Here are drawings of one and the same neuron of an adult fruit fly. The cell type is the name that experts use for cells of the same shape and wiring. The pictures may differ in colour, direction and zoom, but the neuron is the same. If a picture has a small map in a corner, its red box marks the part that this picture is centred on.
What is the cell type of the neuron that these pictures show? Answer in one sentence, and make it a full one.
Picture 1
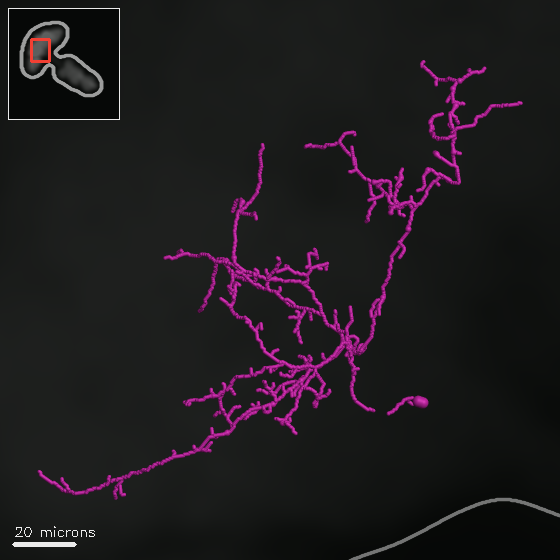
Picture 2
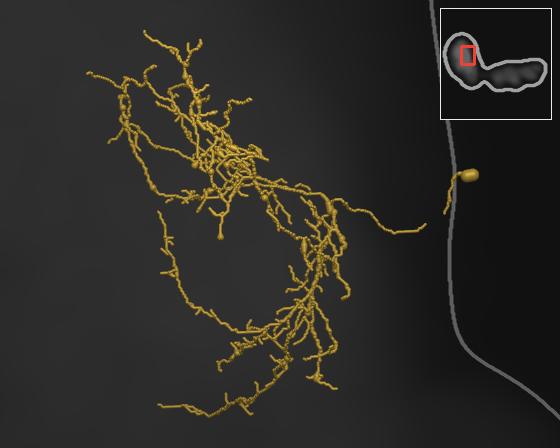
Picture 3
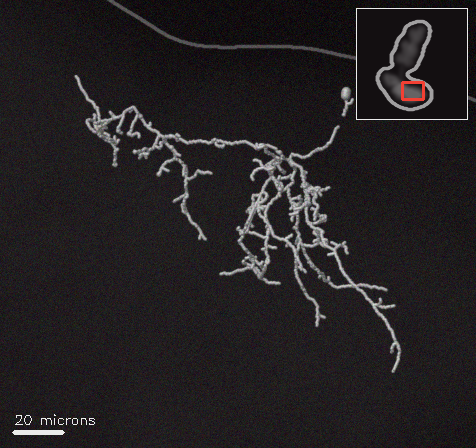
The cell type for the neuron is CB2896.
